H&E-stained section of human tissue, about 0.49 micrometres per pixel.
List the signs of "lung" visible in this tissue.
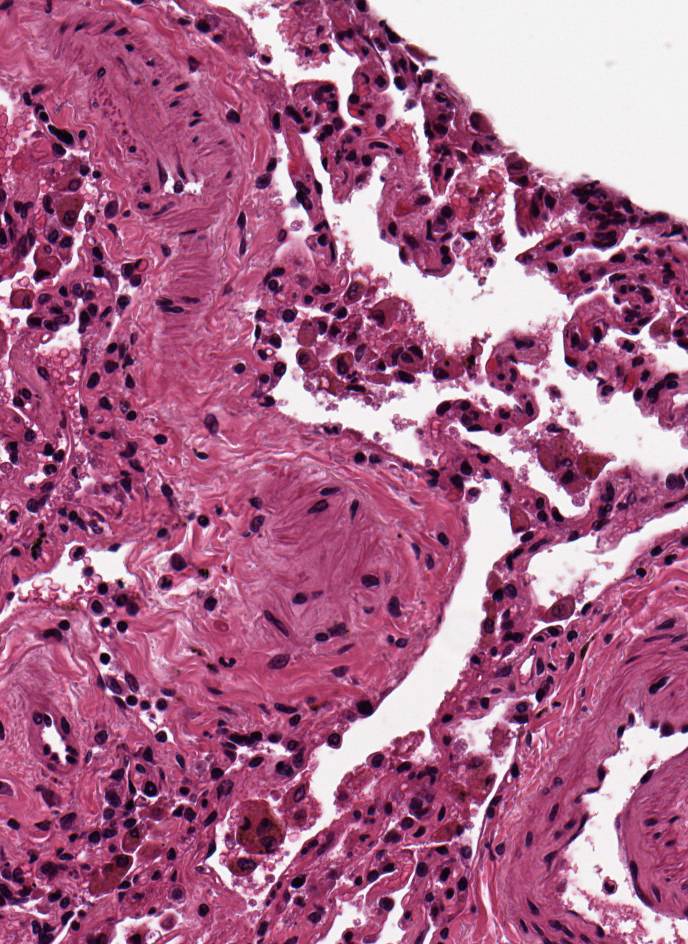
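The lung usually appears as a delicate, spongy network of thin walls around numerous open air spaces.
The thin branching septa with open spaces toward the upper right fit that pattern. The dense pink fibrous and vascular structures filling the left and centre do not. Within the air spaces, mostly in the upper right, lie clusters of large rounded cells with granular golden-brown cytoplasm. In the centre, a rounded mass of pale pink wavy collagen contains scattered spindle-shaped nuclei and has no open lumen. No fat cells are present.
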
